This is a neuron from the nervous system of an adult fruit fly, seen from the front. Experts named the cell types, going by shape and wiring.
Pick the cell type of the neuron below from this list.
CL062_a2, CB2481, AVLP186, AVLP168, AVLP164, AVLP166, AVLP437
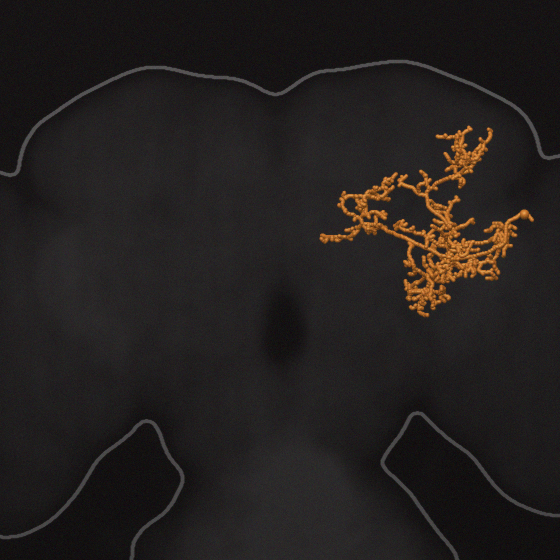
AVLP166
